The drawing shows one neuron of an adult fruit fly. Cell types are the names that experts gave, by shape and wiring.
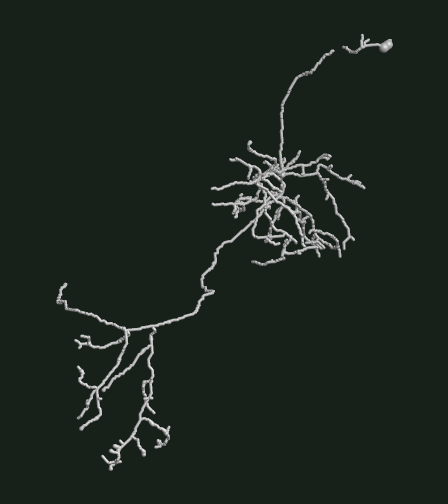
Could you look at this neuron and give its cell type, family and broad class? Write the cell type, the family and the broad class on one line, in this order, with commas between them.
SLP330, hemilineage VLPd&p1_posterior, central-brain intrinsic neuron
